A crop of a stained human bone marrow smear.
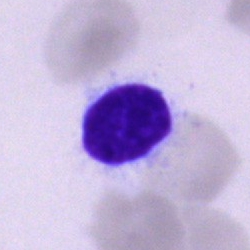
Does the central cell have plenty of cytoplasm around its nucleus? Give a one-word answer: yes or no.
No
